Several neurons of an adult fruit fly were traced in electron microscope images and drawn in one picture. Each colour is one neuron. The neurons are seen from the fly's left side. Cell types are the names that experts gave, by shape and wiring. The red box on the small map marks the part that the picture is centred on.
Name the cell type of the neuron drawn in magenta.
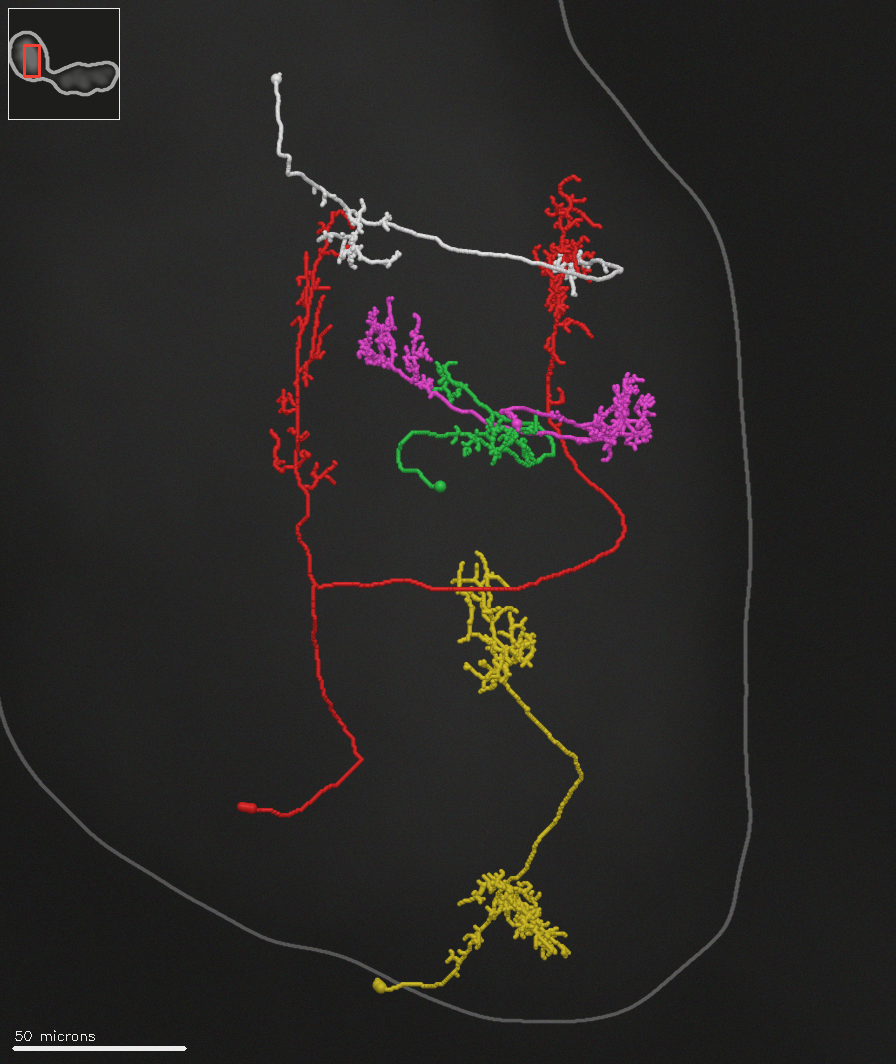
TmY17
